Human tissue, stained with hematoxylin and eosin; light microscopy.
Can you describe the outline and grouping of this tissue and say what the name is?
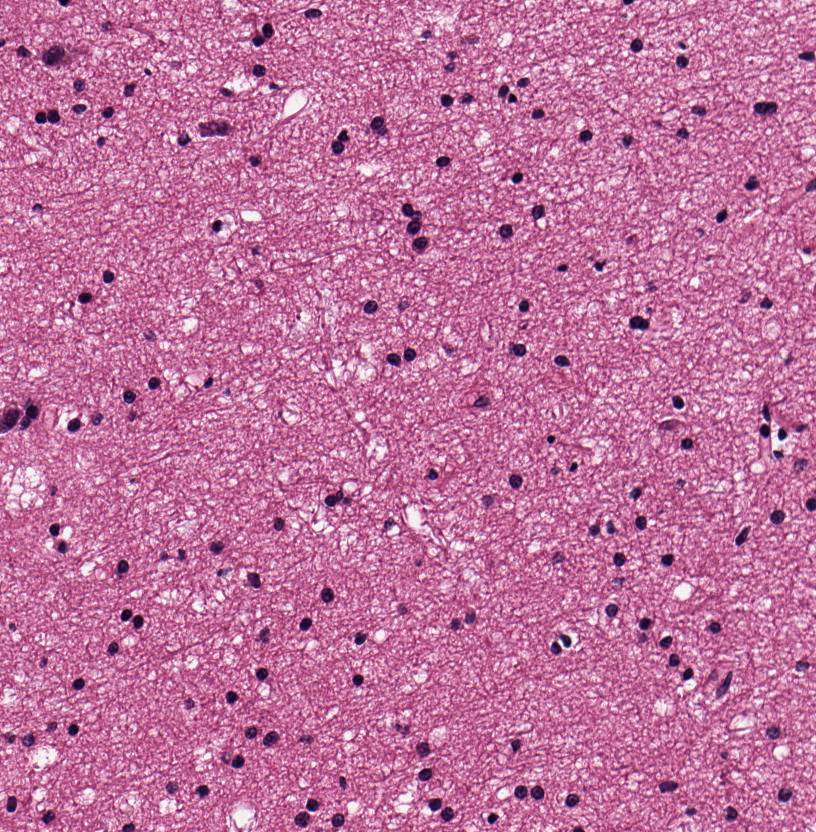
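First, the background: the whole field is uniform pink, finely fibrillary, meshed neuropil with no organised units. Next, the cells: small, round, dark-staining nuclei with little or no visible cytoplasm. Then their spread: sparse and fairly even, singly or in small pairs. Last, several of the dark nuclei sit within small clear halos, as in the lower right. The tissue is cerebral cortex.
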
